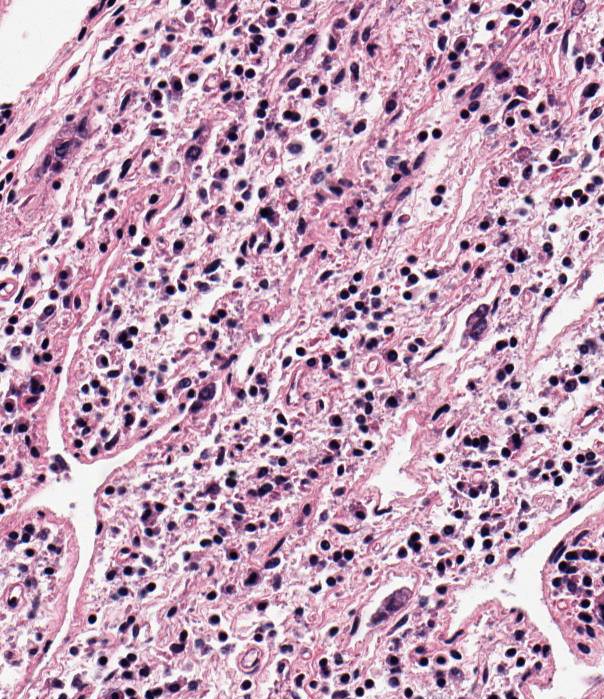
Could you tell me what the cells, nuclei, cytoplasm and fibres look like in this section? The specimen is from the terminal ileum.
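A loose, pale pink, finely fibrillar stroma lies between the cells. White empty space fills the top left corner and a wedge along the lower left edge. Glands are absent throughout the field.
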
